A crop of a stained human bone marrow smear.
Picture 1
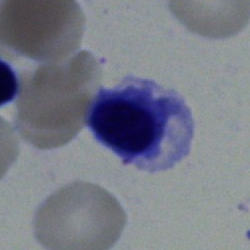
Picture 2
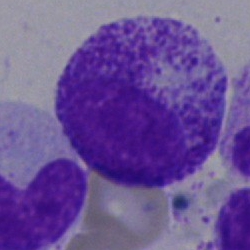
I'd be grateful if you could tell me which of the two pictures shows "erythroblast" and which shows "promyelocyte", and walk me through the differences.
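The erythroblast appears in picture 1, the promyelocyte in picture 2. Their outlines contrast: the erythroblast's edge is irregular and finely scalloped, whereas the promyelocyte is round and smooth. In the erythroblast the nucleus sits off-centre toward the left side, and its chromatin stains dark and dense. No nucleolus can be seen in it.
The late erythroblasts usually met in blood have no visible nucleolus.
A moderate rim of pale lavender-blue cytoplasm lies mainly to the right of the erythroblast's nucleus, with a paler, clearer zone to the lower right of it. The promyelocyte, by contrast, has granules in its cytoplasm, and in the upper right of the cell the cytoplasm between them is pale lilac-grey. Another nucleated cell lies just beside the promyelocyte at the lower left.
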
